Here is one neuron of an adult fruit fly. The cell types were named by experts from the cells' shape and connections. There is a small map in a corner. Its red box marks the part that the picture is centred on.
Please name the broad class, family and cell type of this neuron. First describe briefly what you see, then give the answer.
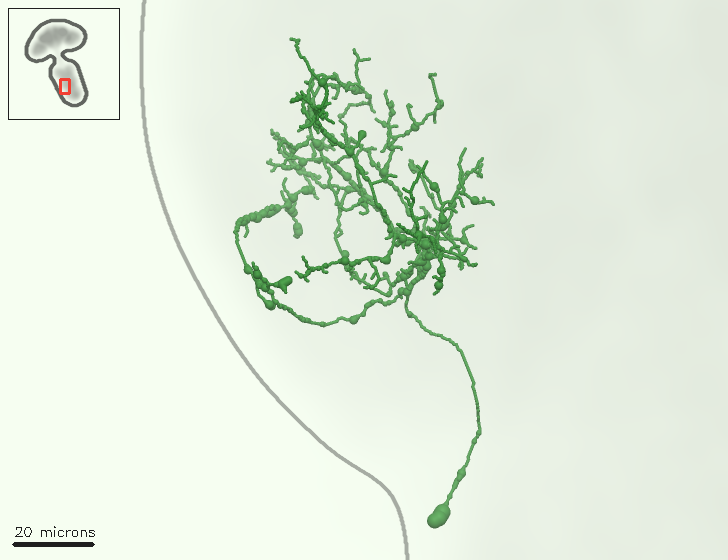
It is in the nerve cord and does not reach the brain. By the scale bar it is about 120 microns tall in this view. Dozens of branch ends can be seen. This is a nerve-cord intrinsic neuron. The family is hemilineage 20A.22A. It is of cell type IN20A.22A024.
